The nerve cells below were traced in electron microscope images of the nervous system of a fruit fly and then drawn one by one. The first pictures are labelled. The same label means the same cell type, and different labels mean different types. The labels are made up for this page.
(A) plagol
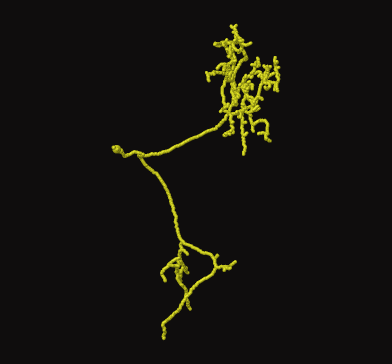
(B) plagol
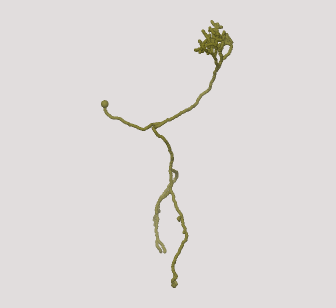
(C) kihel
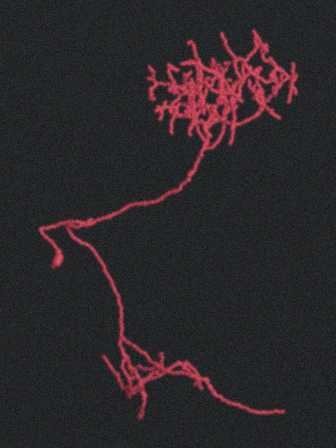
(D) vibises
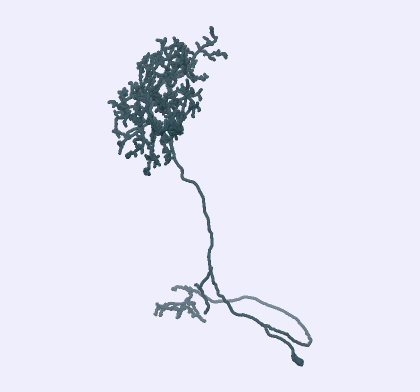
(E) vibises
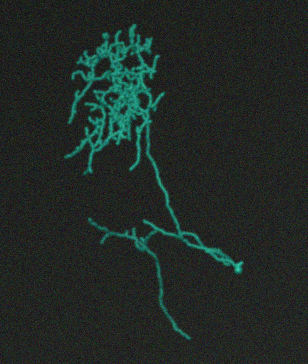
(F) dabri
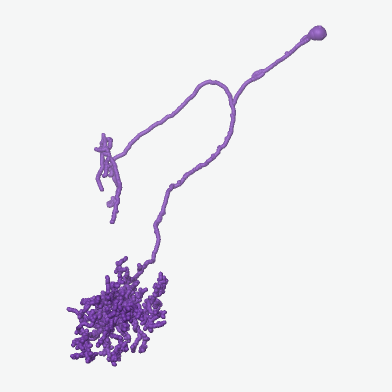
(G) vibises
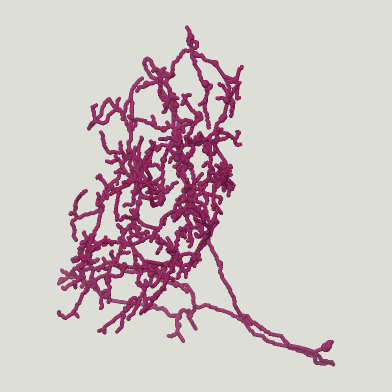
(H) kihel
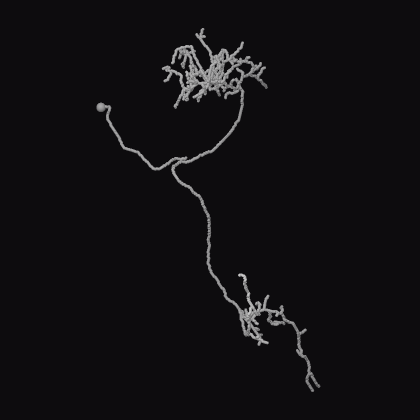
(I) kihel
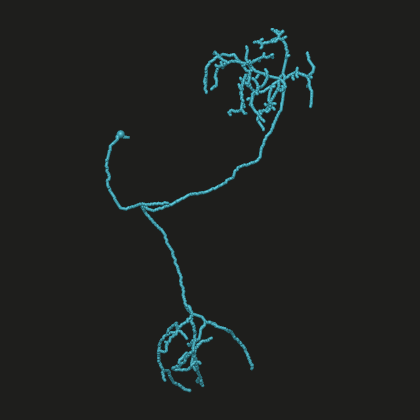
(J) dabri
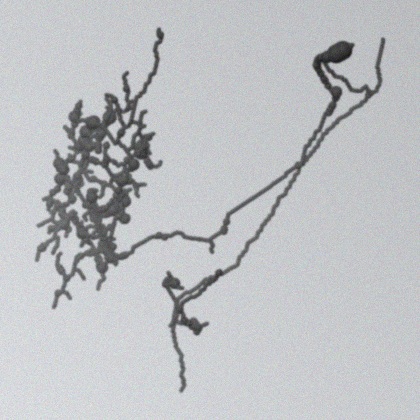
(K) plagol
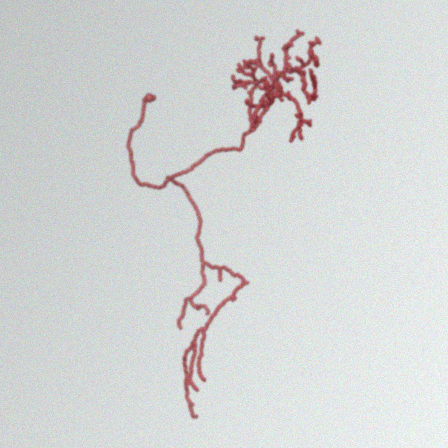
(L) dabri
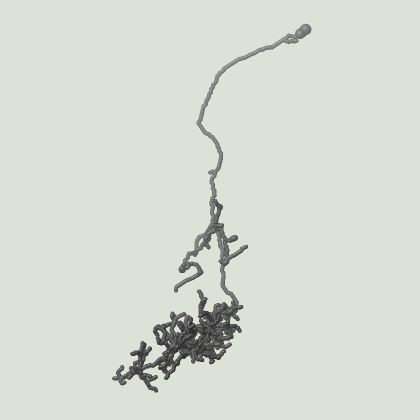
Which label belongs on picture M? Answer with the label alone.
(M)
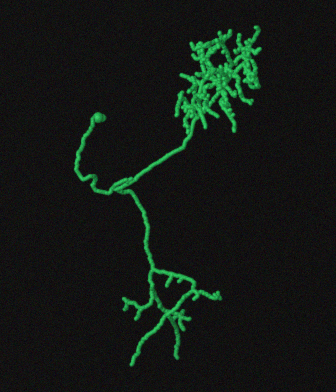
plagol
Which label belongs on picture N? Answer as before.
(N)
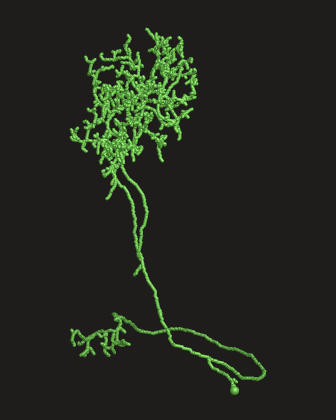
vibises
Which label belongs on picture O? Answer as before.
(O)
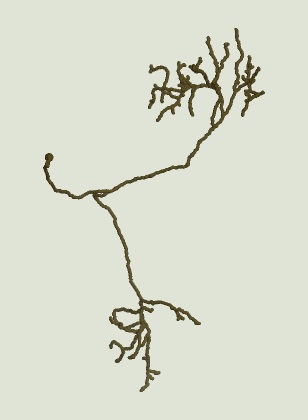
kihel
